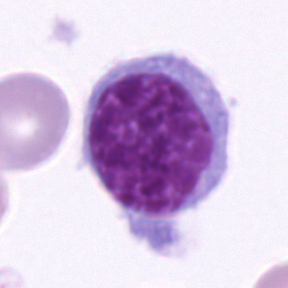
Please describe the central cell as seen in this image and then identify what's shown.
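First, the nucleus: round, with no indentation or lobes, and set off-centre toward the left of the cell. Next, the chromatin: dark purple and clumped, with small paler gaps between the clumps. Last, the cytoplasm: no granules visible. So the cell is a plasma cell.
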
